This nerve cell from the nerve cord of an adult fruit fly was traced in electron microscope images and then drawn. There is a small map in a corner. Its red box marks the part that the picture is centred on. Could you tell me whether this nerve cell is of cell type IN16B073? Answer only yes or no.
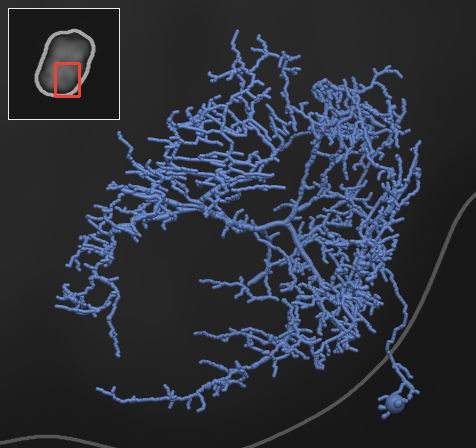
no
